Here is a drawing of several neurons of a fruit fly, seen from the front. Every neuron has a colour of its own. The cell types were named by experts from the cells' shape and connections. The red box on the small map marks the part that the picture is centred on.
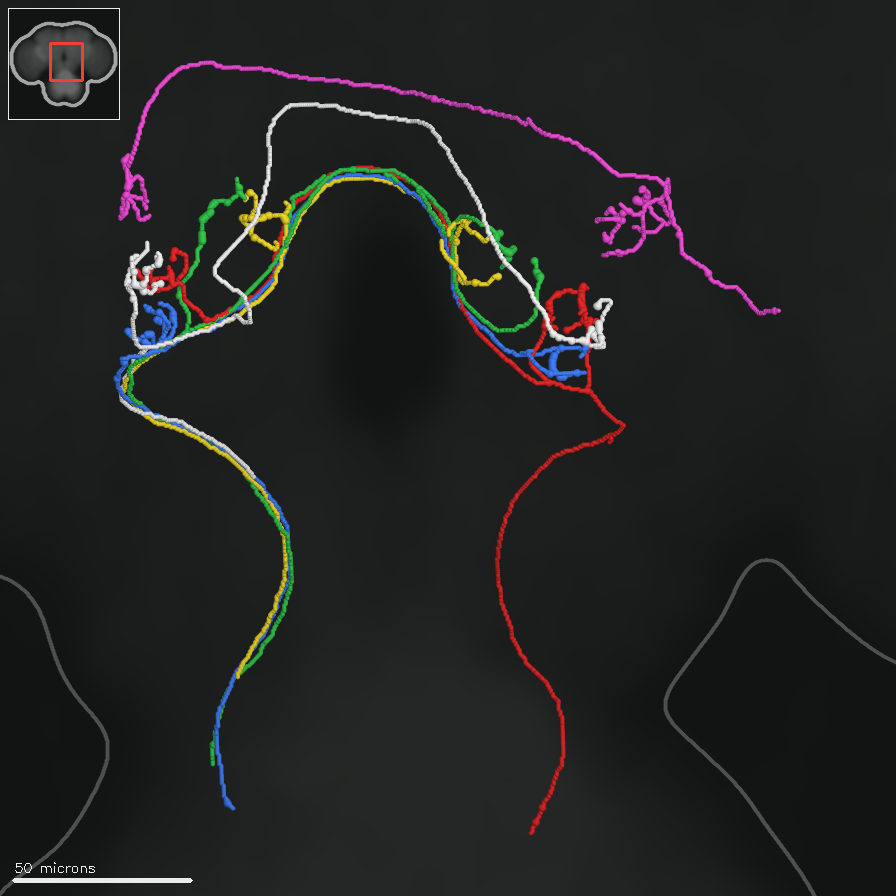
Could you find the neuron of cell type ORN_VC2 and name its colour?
red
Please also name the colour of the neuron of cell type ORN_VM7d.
yellow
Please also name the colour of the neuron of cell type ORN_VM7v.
green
